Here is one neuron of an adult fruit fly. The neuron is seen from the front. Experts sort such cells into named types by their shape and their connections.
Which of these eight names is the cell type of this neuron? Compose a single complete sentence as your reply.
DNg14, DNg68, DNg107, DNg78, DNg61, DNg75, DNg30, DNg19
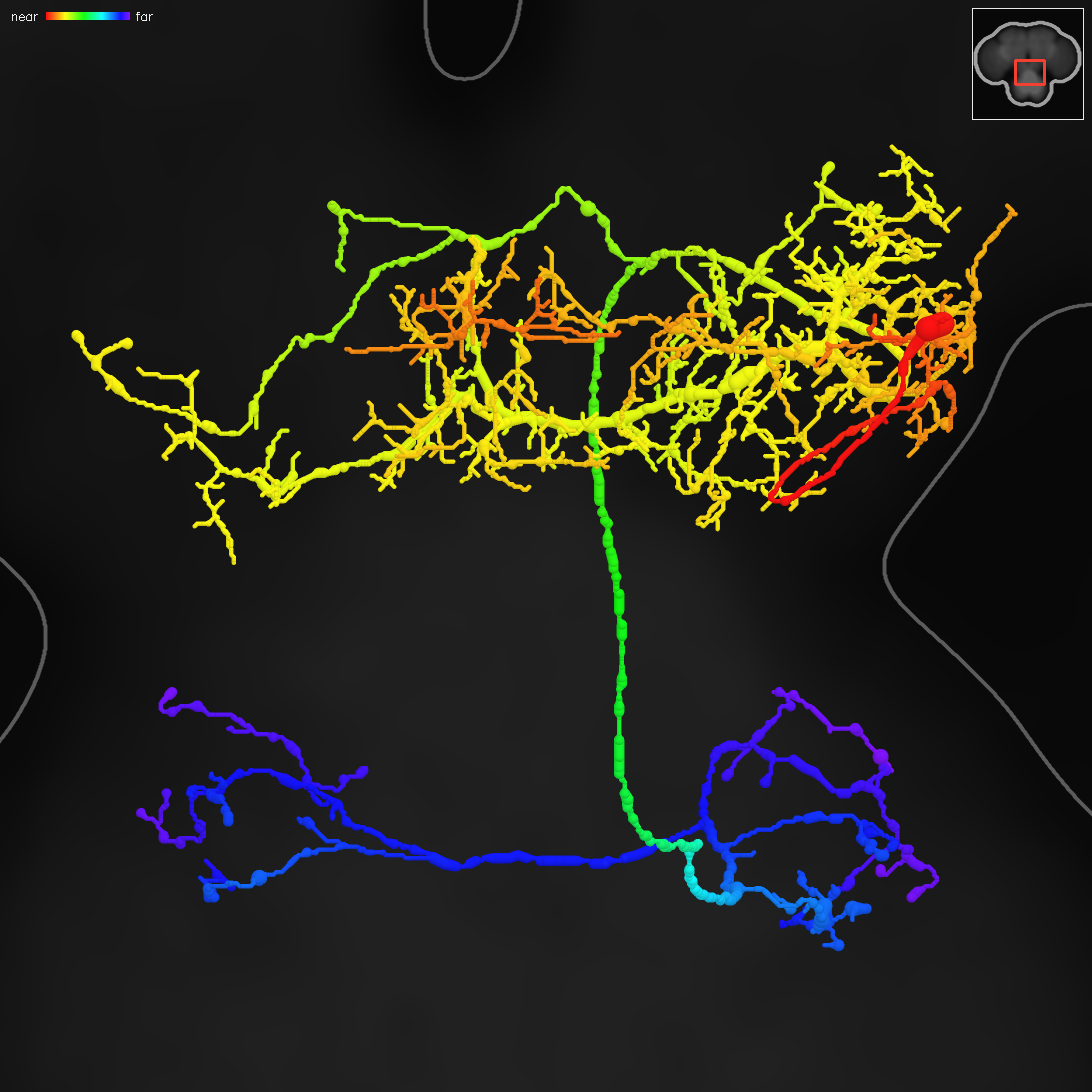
To the cell type DNg78 belongs this neuron.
